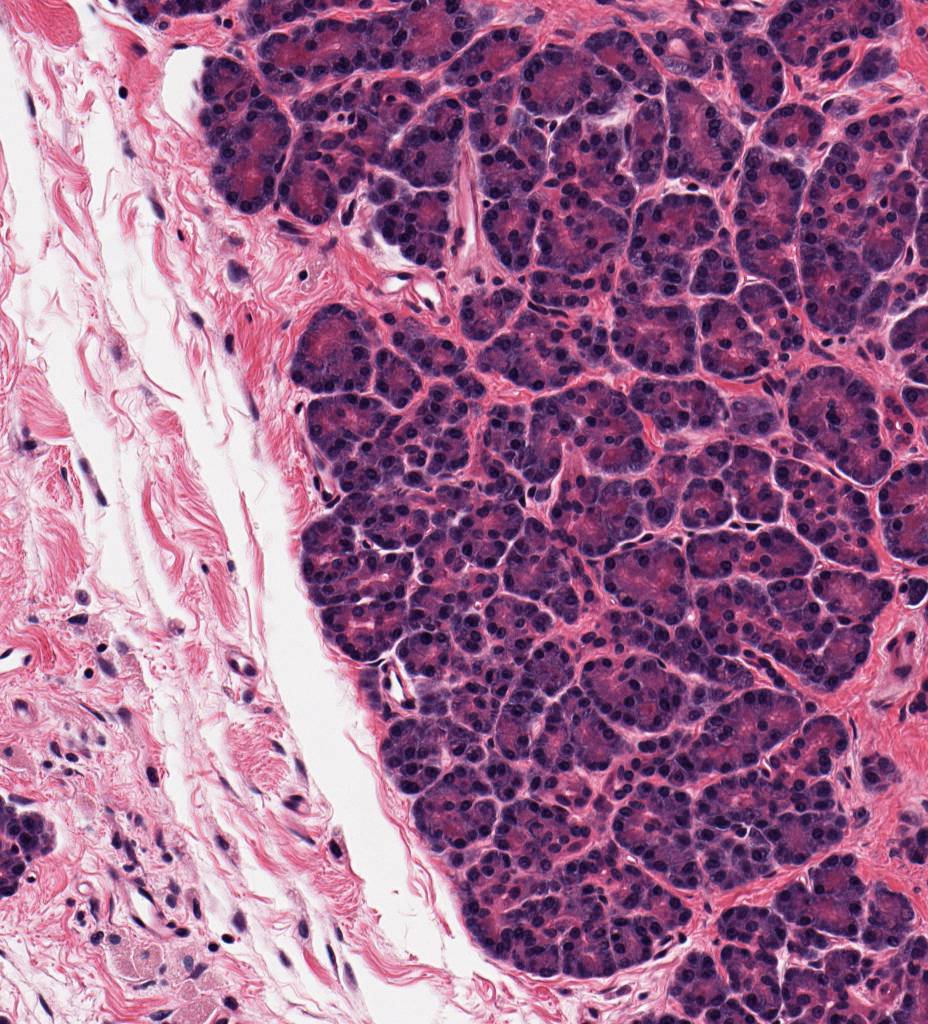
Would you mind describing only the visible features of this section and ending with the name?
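The right two-thirds of the field is filled by closely packed acini, with loose connective tissue on the left. The acinar cells have round, dark nuclei set at the cell base, toward the outer edge of each acinus. Their cytoplasm is deep purple toward the base and pink toward the centre of the acinus. The acinar lumens are tiny and mostly not visible. The tissue is pancreas.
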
